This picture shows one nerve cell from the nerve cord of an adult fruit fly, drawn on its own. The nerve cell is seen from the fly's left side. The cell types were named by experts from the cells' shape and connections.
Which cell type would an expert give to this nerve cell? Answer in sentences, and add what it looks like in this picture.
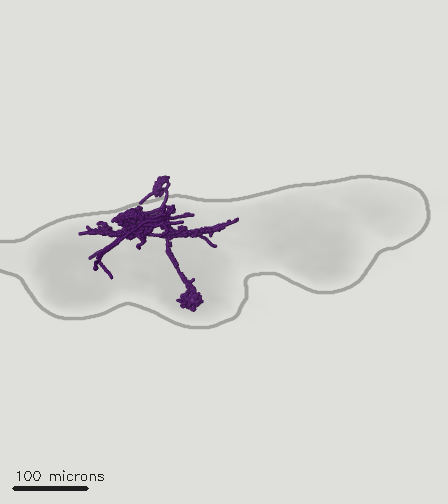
Its cell type is EN00B001. This is an efferent neuron of the nerve cord. By the scale bar it is about 200 microns wide in this view. In this view it is about as wide as it is tall.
